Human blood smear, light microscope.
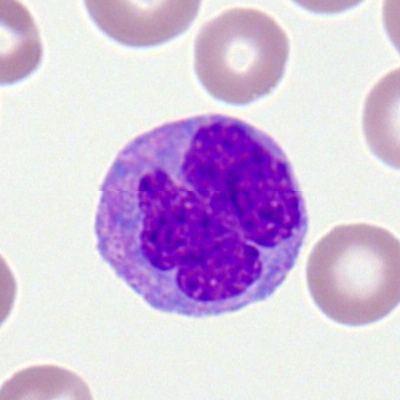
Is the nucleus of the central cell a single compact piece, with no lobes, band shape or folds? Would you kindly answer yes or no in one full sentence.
No, the nucleus is made up of distinct lobes rather than one piece.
